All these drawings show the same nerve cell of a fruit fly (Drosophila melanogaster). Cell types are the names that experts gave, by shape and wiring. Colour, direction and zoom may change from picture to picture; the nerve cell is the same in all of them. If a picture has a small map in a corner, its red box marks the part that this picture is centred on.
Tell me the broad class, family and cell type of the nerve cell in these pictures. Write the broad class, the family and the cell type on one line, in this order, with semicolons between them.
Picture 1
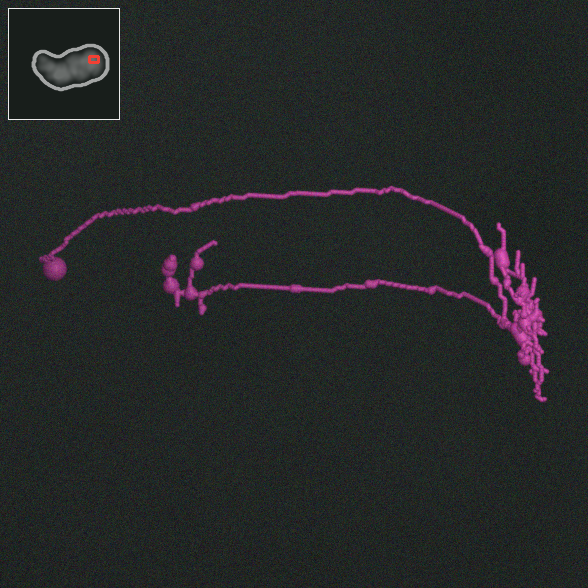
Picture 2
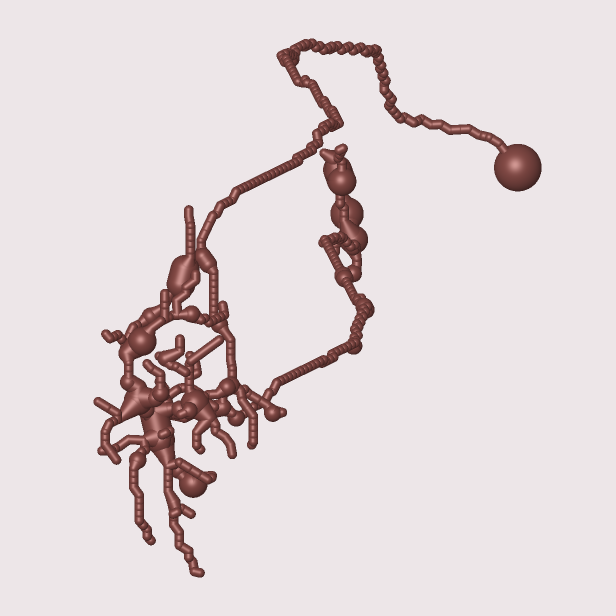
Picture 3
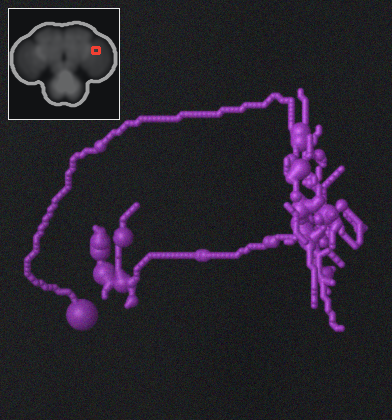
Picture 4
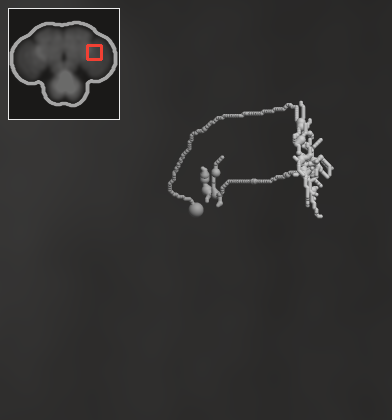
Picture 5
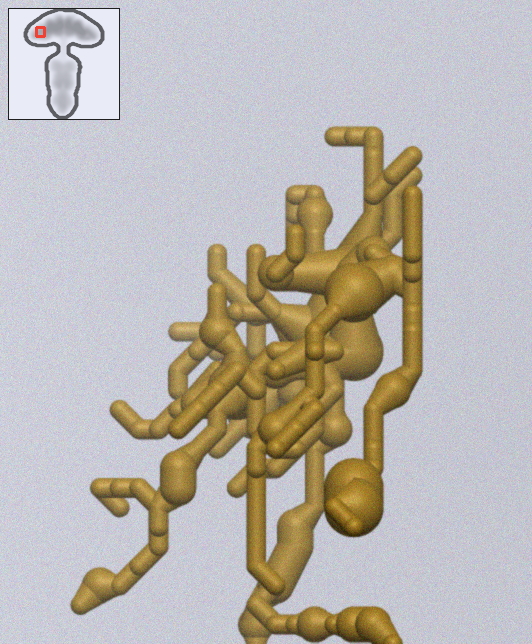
optic-lobe intrinsic neuron; T; T4a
